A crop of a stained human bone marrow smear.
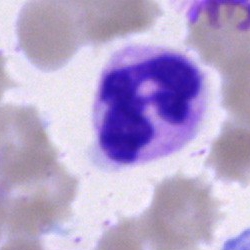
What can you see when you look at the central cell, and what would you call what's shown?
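This cell has a round, smooth outline. Its irregular, lobed nucleus curves around a small pale gap near its centre, and the chromatin is dark purple and densely clumped. The pale pinkish-lilac cytoplasm is widest at the lower right. The cell is a segmented neutrophil.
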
